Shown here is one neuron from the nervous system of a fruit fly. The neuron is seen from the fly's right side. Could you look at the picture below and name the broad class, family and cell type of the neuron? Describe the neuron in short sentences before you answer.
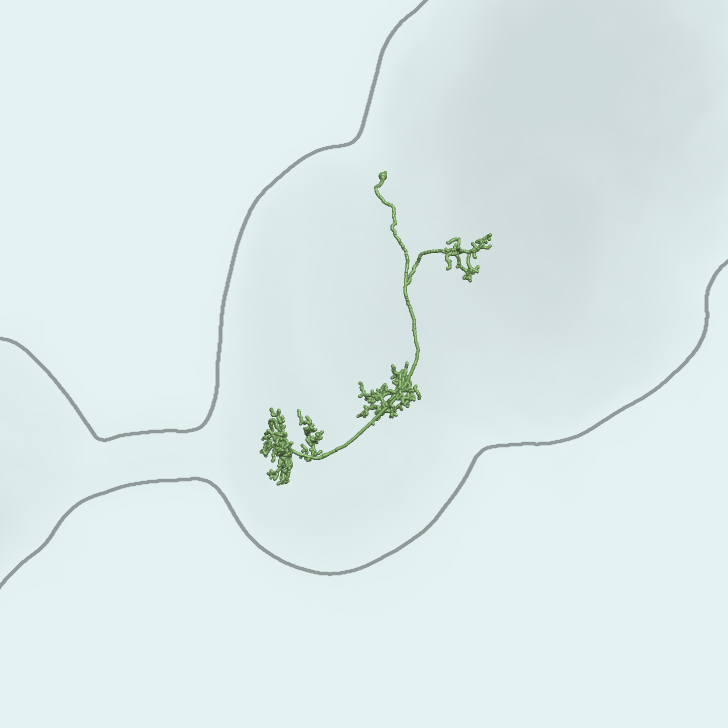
Its cell body lies at the top of the picture. As drawn here it is taller than it is wide. This is a visual projection neuron. Its family is hemilineage VPNd1. It is of cell type LPLC2.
